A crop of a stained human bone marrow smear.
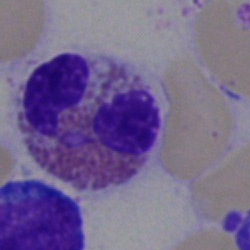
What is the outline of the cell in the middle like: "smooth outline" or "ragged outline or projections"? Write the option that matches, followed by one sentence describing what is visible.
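Smooth outline. The cell has a round, smooth outline.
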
